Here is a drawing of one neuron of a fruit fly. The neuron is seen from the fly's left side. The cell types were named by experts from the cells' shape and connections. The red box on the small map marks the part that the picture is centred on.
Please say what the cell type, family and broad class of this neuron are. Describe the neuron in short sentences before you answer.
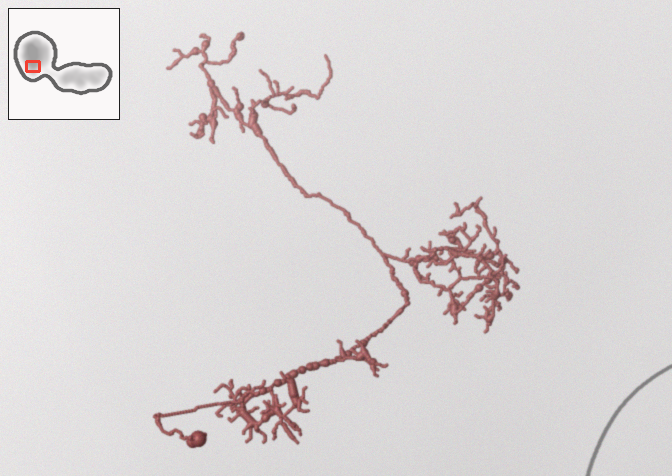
The picture shows dozens of branch ends. In this view it is about as wide as it is tall. The cell type is TmY4. The family is TmY. It is an optic-lobe intrinsic neuron.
